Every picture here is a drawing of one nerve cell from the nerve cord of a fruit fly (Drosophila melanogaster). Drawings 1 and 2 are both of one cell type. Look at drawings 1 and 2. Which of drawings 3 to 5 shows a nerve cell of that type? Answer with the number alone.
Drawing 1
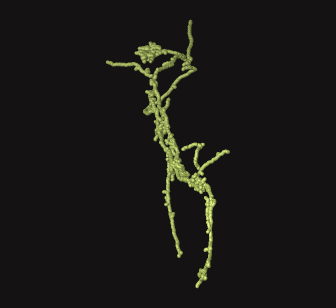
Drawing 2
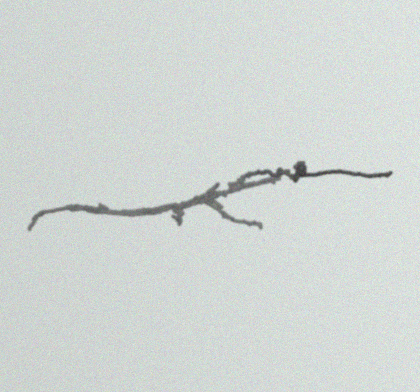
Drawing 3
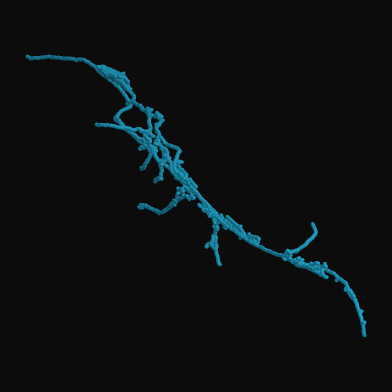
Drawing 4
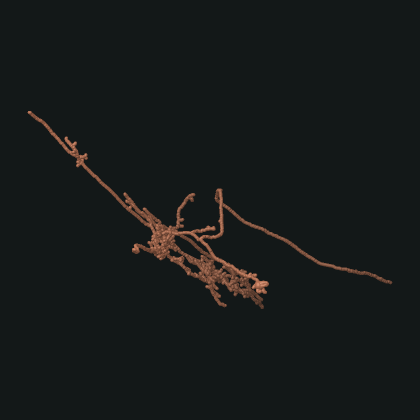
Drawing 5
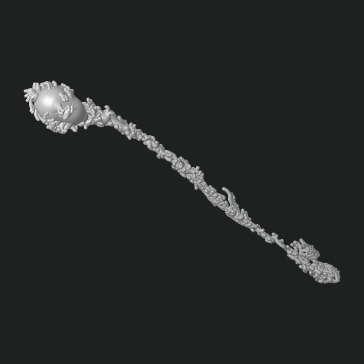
3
